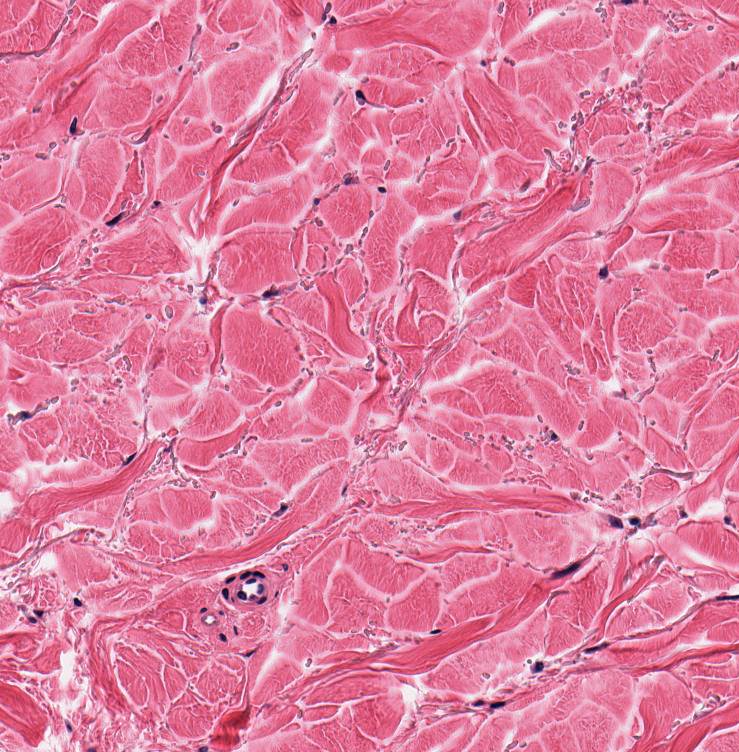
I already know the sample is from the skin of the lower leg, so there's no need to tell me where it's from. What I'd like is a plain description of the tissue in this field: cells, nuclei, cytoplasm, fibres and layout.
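Fibre cytoplasm stains evenly bright pink with eosin, and fine cracks run through it. White retraction gaps separate many fibres. Connective tissue between fibres is scant and thin, holding small capillaries and scattered spindle-shaped nuclei. No fat cells appear anywhere in the field.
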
